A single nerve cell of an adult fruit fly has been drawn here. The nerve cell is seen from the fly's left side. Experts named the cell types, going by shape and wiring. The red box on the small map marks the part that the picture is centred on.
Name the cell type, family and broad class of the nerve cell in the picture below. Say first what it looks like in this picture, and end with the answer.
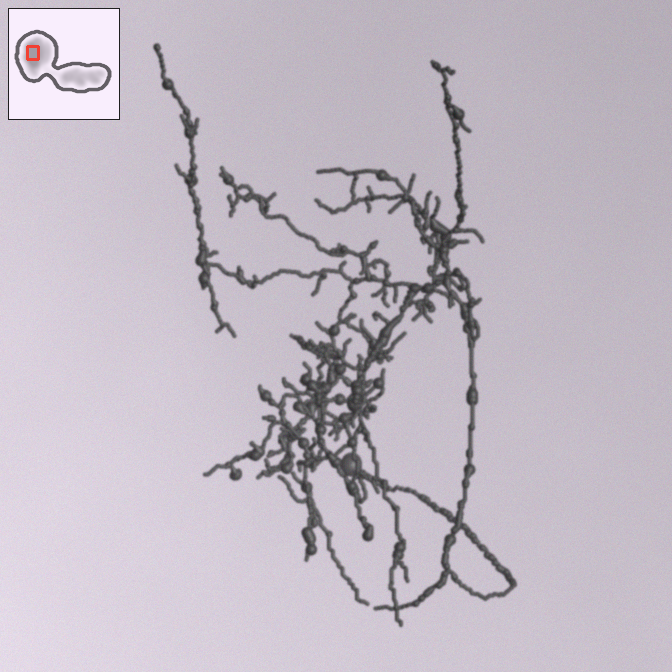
As drawn here it is taller than it is wide. It is of cell type LHPV2d1. The family is hemilineage VPNp&v1_posterior. This is a central-brain intrinsic neuron.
